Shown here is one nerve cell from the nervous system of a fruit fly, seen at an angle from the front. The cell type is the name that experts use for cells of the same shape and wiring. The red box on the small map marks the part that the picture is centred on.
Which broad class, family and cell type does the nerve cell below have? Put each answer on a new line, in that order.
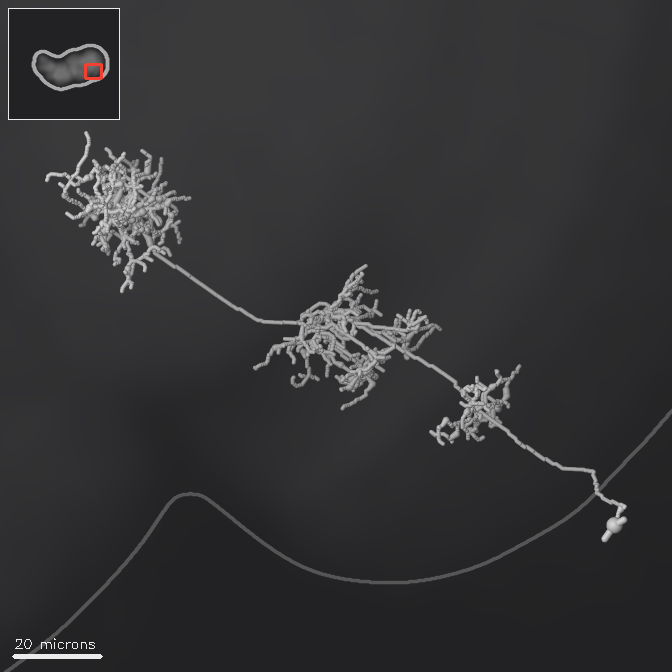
optic-lobe intrinsic neuron
TmY
TmY15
